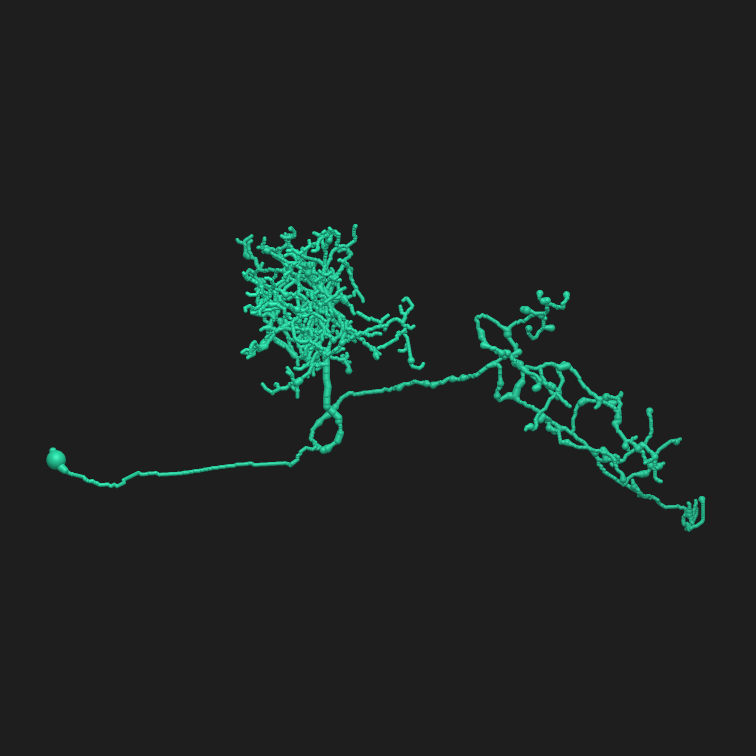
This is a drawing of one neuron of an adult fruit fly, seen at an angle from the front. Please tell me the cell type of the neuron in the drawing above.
CB0224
